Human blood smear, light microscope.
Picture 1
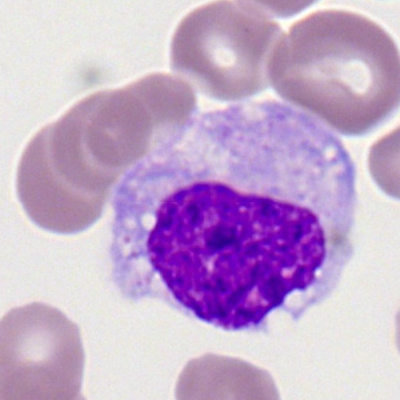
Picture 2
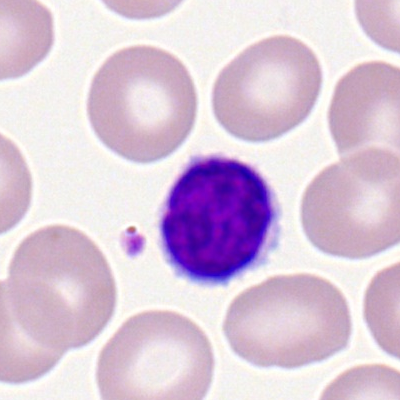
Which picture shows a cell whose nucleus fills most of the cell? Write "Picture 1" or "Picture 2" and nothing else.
Picture 2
